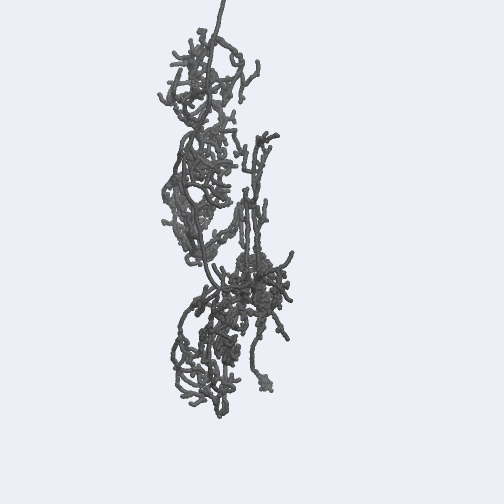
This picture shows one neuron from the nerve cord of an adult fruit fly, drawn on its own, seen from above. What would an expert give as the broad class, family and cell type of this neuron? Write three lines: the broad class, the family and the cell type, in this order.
ascending neuron
hemilineage 27X
AN27X004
